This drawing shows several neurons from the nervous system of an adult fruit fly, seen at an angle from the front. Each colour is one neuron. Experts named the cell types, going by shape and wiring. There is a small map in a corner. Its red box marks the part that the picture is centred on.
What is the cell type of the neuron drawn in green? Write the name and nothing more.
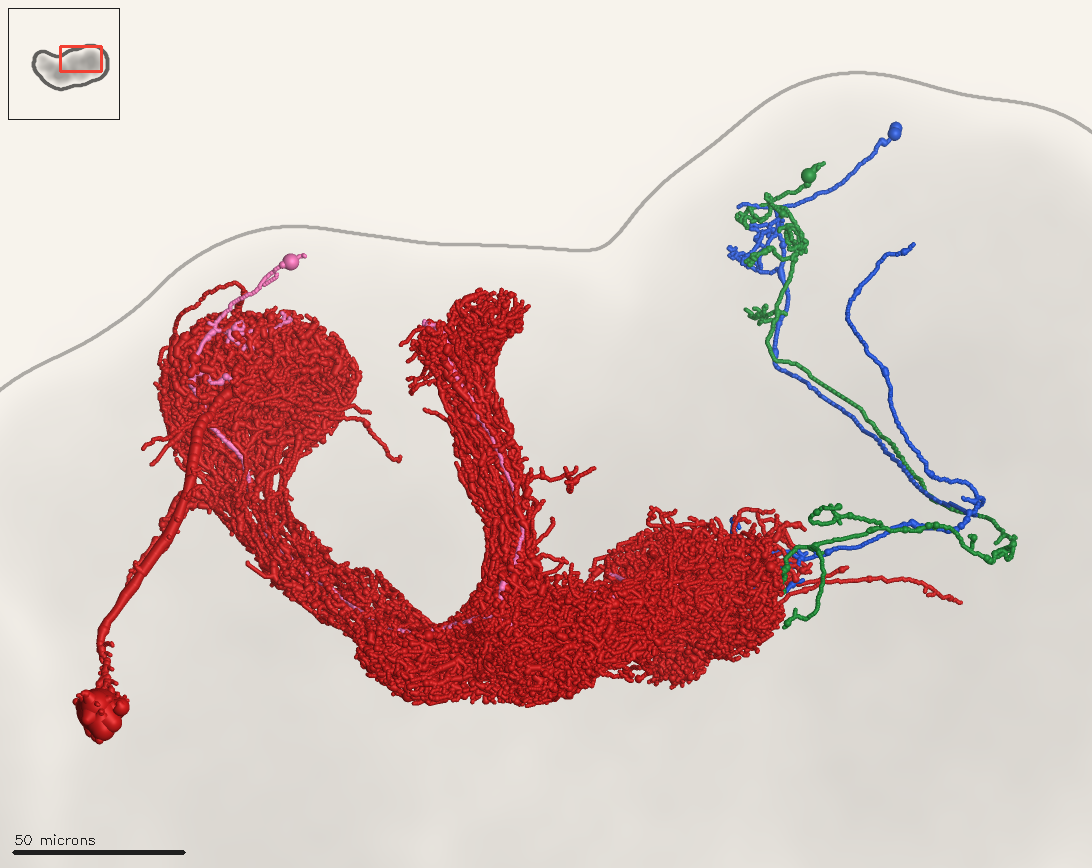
KCg-m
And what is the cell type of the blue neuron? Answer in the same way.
KCa'b'-ap2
